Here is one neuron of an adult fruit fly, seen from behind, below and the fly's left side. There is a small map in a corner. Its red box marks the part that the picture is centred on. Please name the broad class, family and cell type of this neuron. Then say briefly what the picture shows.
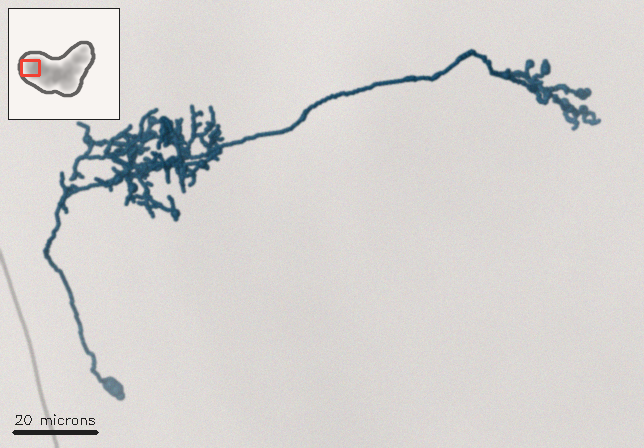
Its broad class is optic-lobe intrinsic neuron. The family is Tm. Its cell type is Tm37. The cell body is at the lower left of the picture. By the scale bar it is about 130 microns wide in this view. Dozens of branch ends can be seen.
